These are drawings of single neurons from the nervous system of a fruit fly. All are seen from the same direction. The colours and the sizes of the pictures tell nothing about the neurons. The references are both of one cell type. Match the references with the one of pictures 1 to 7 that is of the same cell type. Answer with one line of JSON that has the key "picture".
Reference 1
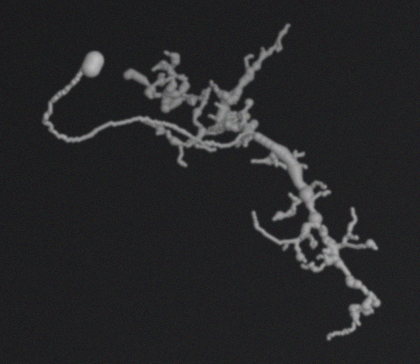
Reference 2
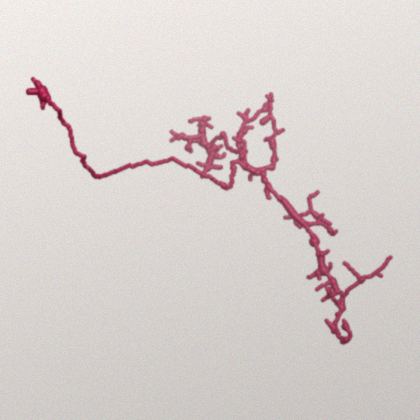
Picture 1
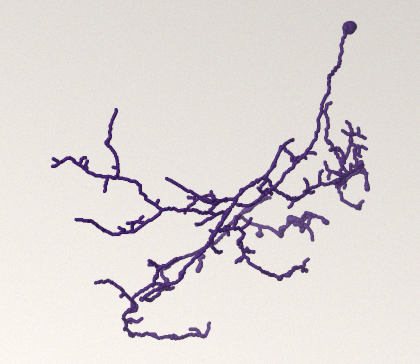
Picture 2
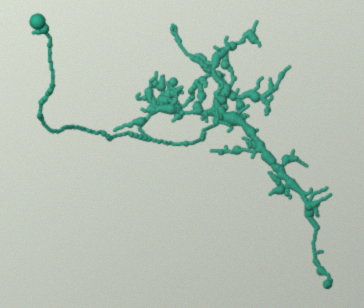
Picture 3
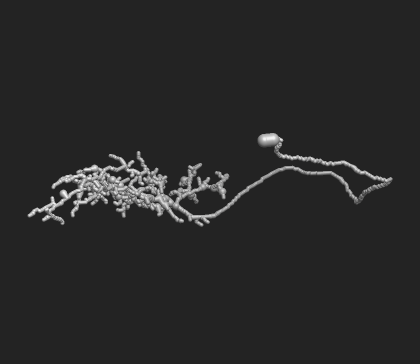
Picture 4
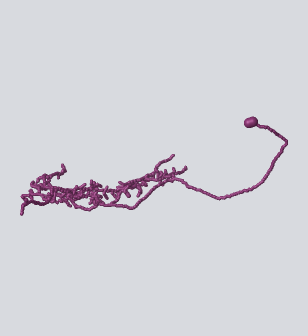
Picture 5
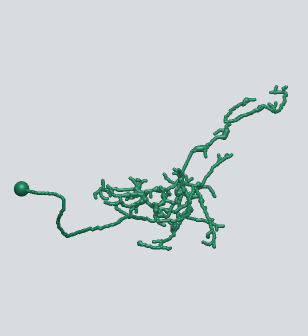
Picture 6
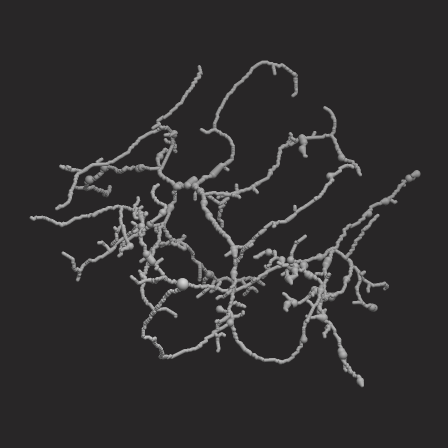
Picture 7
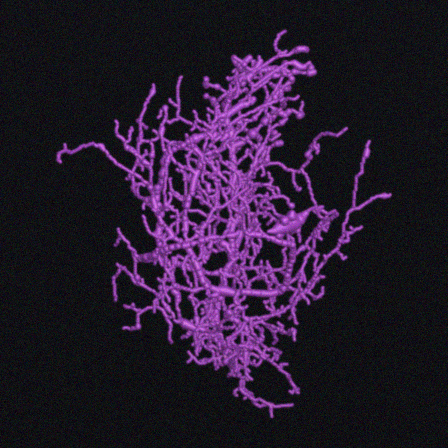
{"picture": 2}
